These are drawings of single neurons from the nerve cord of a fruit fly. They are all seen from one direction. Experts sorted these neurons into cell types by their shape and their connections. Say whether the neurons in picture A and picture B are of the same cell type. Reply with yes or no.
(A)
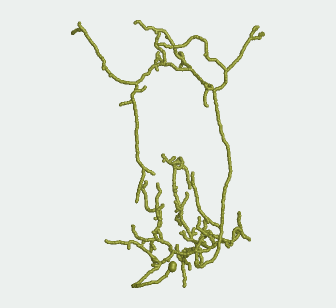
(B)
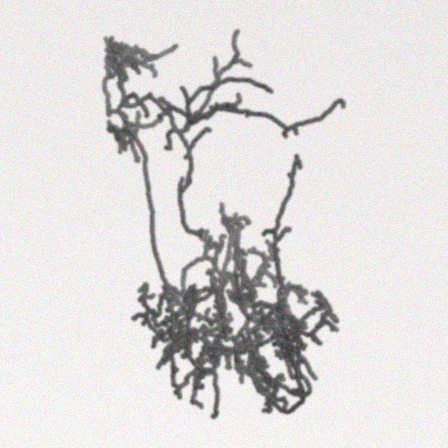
no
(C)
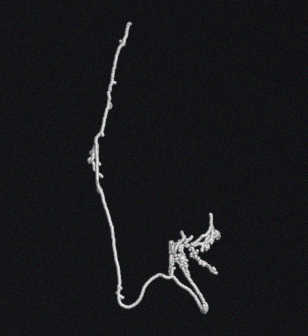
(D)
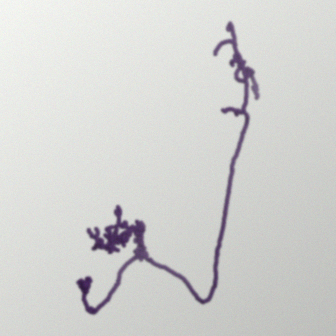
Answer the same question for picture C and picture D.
yes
